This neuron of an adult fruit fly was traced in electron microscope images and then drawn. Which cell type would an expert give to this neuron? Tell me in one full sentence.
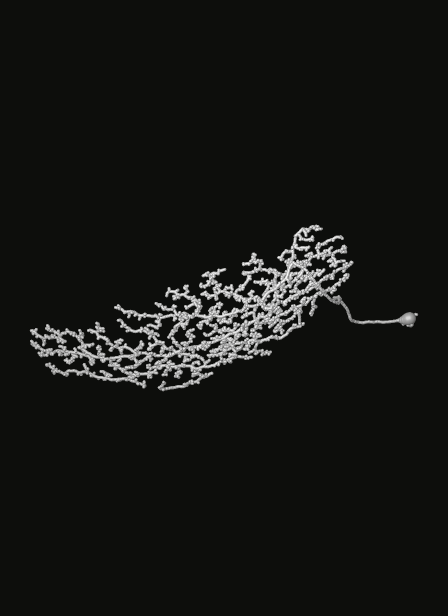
By its cell type, the neuron is Li28.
